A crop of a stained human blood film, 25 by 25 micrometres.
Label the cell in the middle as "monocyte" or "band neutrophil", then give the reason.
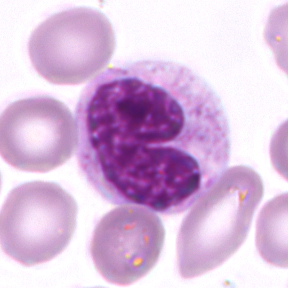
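This is a band neutrophil. Checking the cytoplasm first: a moderate rim of pale pinkish-lilac cytoplasm surrounds the nucleus, is widest on the right, and carries fine, dust-like pink-purple granules.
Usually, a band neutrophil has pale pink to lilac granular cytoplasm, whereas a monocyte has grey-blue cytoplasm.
The cytoplasm here is pinkish-lilac and granular rather than grey-blue, so it matches the band neutrophil and not the monocyte. Next, the nucleus: it is folded into a bean shape by a deep notch on its right side and measures about 12 by 9 micrometres. Last, the cell outline is round and smooth, without surface projections.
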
